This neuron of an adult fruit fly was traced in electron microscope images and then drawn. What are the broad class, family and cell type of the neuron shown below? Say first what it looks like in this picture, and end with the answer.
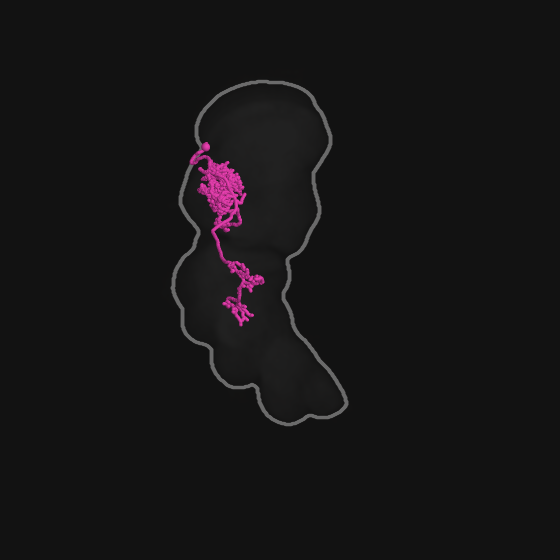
In this view it is more than twice as tall as it is wide. It is a descending neuron. Its family is DNg. Its cell type is DNg78.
